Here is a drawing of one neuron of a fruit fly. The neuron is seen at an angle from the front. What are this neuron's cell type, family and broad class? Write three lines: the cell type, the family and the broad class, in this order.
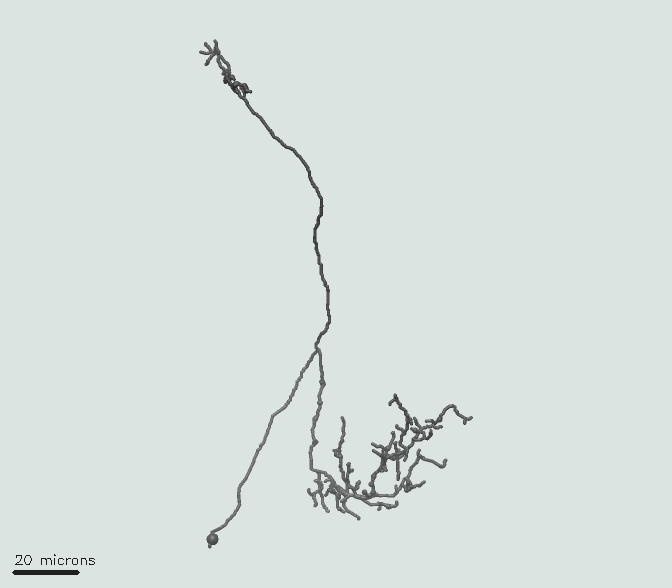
LC24
LC
visual projection neuron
